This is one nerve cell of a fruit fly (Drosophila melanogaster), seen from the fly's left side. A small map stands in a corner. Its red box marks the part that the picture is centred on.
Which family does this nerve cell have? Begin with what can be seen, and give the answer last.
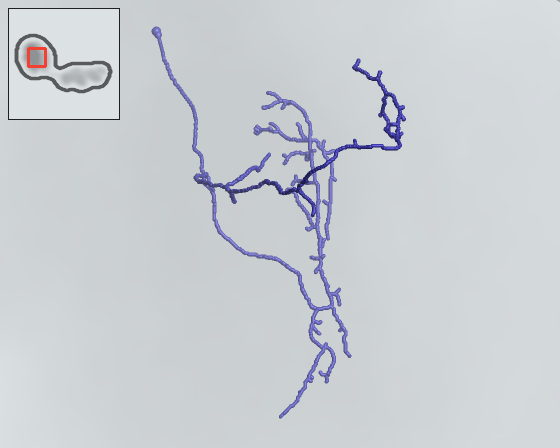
The cell body is at the upper left of the picture. In this view it is taller than it is wide. Its broad class is visual projection neuron. Its family is hemilineage VPNp1_lateral.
